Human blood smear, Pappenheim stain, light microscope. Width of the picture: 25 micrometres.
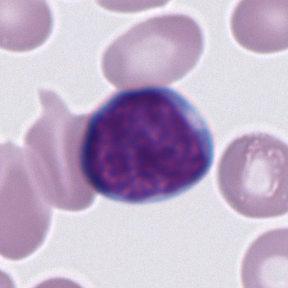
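Typical lymphocyte, with just a thin blue rim of cytoplasm around a round to slightly oval nucleus without lobes. You'll notice the chromatin is dark purple and coarsely clumped, and the rim gets slightly wider and paler on the right. It measures about 12 by 10 micrometres, the nucleus about 10 micrometres across and filling about 80% of the cell's area.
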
